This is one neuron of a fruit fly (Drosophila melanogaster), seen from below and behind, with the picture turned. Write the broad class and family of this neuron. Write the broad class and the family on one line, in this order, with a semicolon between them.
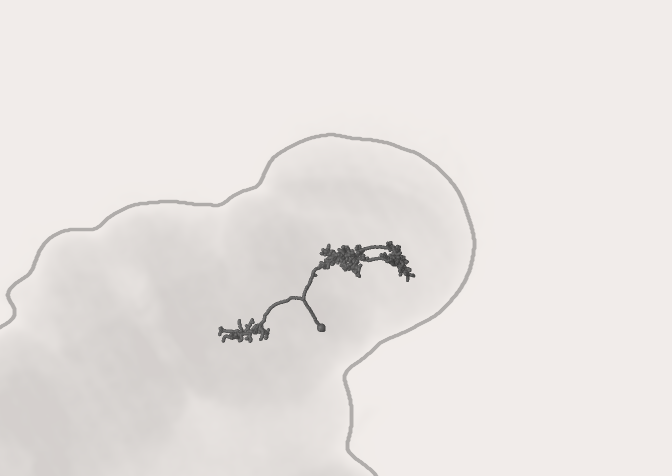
visual projection neuron; hemilineage VPNd1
